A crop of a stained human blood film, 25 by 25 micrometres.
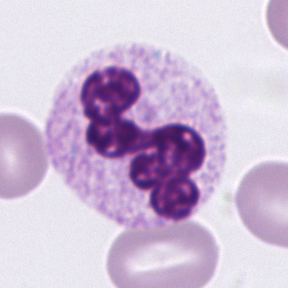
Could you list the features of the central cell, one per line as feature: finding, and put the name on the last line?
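Outline: round, smooth
Nucleus: lobe chain diagonal, upper left to lower right
Granules: fine, lilac, evenly filling cytoplasm
Vacuoles: none seen
Identity: segmented neutrophil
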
